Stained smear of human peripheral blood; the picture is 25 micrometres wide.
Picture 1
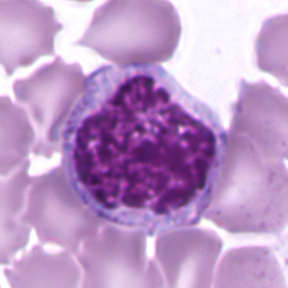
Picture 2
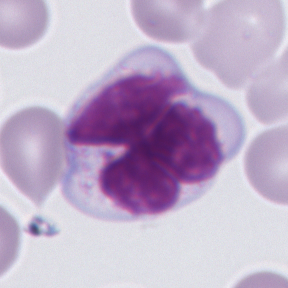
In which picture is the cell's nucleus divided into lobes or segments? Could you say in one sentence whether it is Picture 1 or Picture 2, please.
Picture 2 shows a cell whose nucleus is divided into segments.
